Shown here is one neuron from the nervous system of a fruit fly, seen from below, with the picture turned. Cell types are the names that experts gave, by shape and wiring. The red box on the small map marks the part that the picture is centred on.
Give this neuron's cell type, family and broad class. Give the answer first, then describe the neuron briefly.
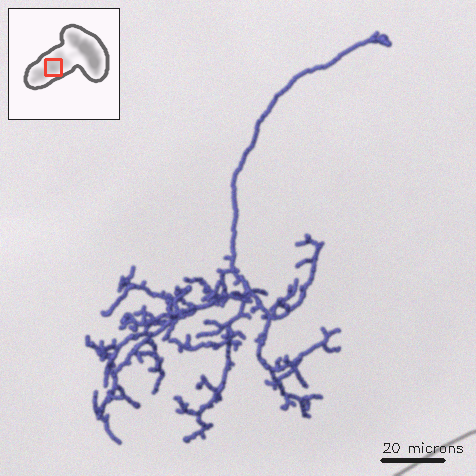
Its cell type is IN13B090. Its family is hemilineage 13B. Its broad class is nerve-cord intrinsic neuron. The cell body is at the upper right of the picture. By the scale bar it is about 130 microns tall in this view. The picture shows dozens of branch ends.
